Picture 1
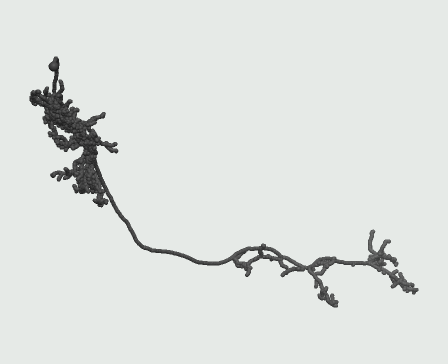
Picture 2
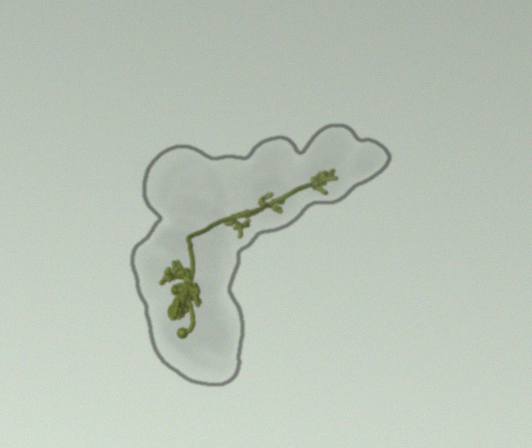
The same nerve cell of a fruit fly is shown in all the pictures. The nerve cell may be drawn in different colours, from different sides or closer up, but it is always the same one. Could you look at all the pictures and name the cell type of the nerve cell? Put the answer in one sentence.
The cell type is DNa13.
